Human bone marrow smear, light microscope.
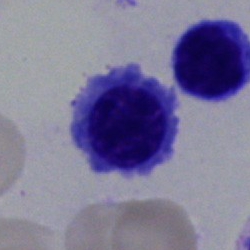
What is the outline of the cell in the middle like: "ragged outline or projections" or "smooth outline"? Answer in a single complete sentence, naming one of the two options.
What bounds the cell is a rough outline.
